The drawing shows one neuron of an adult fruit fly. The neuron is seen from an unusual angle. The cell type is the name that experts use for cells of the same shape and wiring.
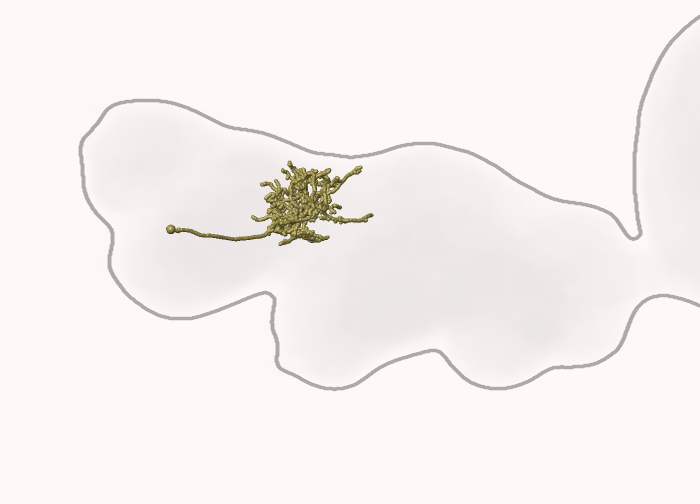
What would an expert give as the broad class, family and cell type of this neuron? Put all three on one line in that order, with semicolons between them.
nerve-cord intrinsic neuron; hemilineage 06B; IN06B049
